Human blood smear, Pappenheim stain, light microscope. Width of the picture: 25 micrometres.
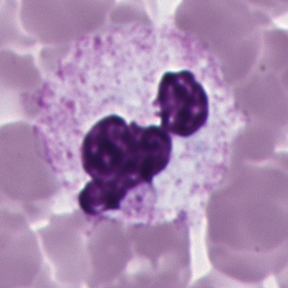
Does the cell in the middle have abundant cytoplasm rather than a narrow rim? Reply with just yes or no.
Yes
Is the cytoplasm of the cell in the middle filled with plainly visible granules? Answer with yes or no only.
Yes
